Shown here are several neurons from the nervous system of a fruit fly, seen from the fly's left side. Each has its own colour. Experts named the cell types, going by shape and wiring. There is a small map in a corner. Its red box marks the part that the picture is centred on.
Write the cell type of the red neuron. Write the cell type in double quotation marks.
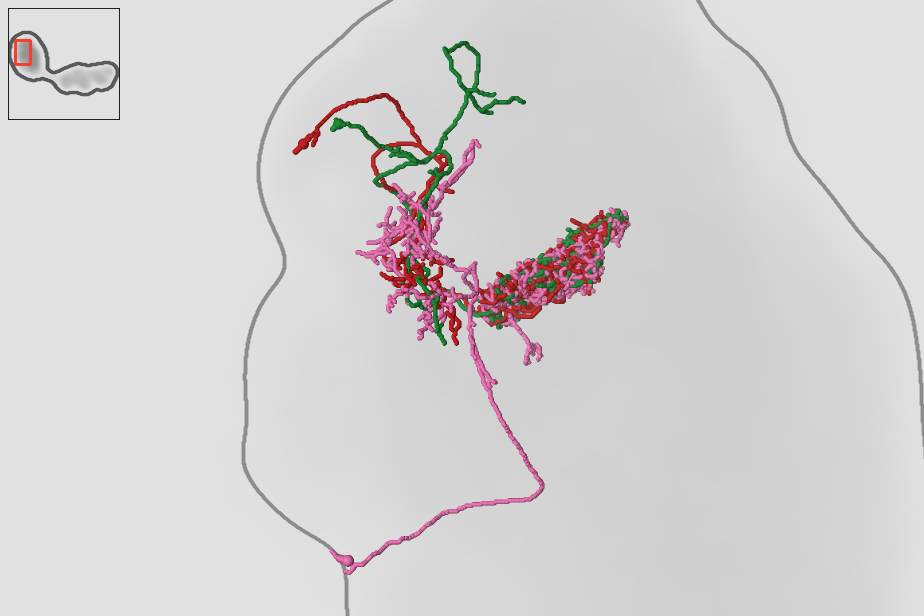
"FB2B_b"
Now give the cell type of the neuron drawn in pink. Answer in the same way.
"FB2D"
